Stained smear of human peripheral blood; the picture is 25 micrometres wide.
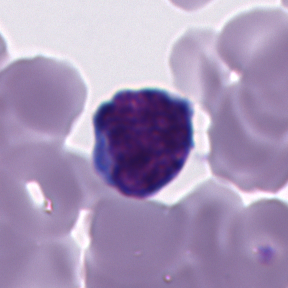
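Typical lymphocyte, peripheral blood smear. Nucleus about 9 micrometres across, filling almost the whole cell. Cytoplasm only a thin rim, most visible along the left edge; visible cytoplasm blue. Chromatin dark purple, densely clumped.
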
